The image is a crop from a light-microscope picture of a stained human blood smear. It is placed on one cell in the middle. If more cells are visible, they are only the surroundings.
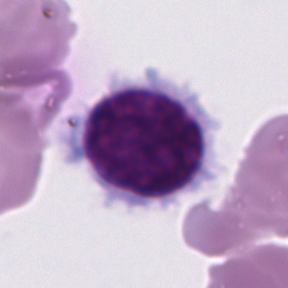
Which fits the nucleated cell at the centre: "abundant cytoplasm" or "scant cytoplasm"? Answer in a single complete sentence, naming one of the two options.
Most of this cell is taken up by its nucleus.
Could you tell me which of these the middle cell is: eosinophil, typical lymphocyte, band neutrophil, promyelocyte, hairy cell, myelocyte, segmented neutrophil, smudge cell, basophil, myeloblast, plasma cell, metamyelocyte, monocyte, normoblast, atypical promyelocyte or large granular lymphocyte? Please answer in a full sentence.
Looking at the middle of the crop, the cell there is a hairy cell.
